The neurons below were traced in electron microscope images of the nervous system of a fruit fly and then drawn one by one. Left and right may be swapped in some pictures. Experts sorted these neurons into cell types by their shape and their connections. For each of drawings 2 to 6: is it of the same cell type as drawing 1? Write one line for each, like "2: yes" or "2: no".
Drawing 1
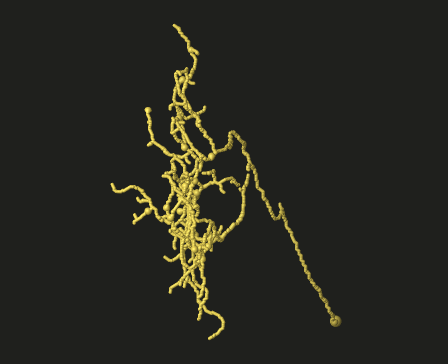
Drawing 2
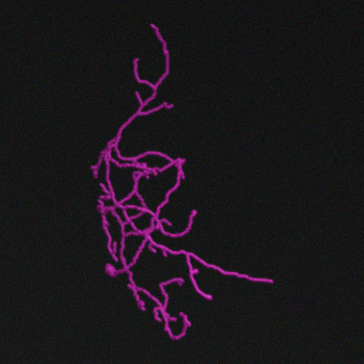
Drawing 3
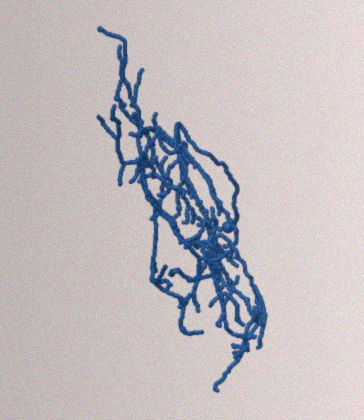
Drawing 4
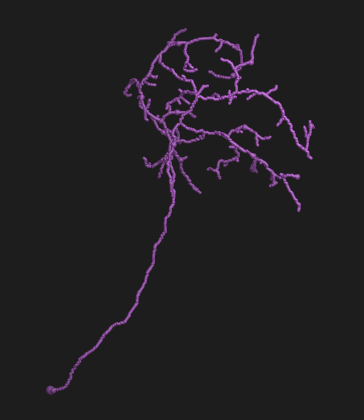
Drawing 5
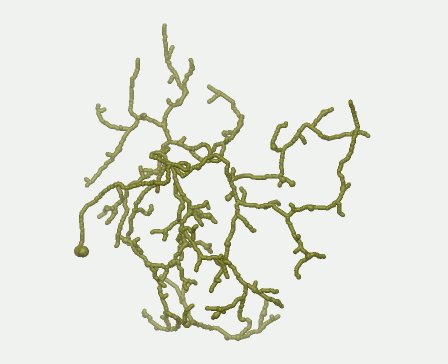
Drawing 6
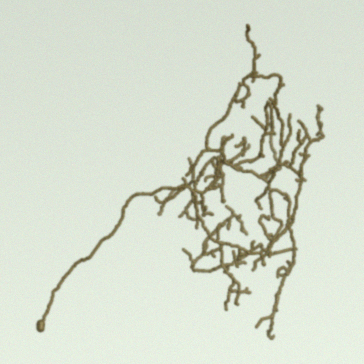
2: no
3: yes
4: yes
5: yes
6: yes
